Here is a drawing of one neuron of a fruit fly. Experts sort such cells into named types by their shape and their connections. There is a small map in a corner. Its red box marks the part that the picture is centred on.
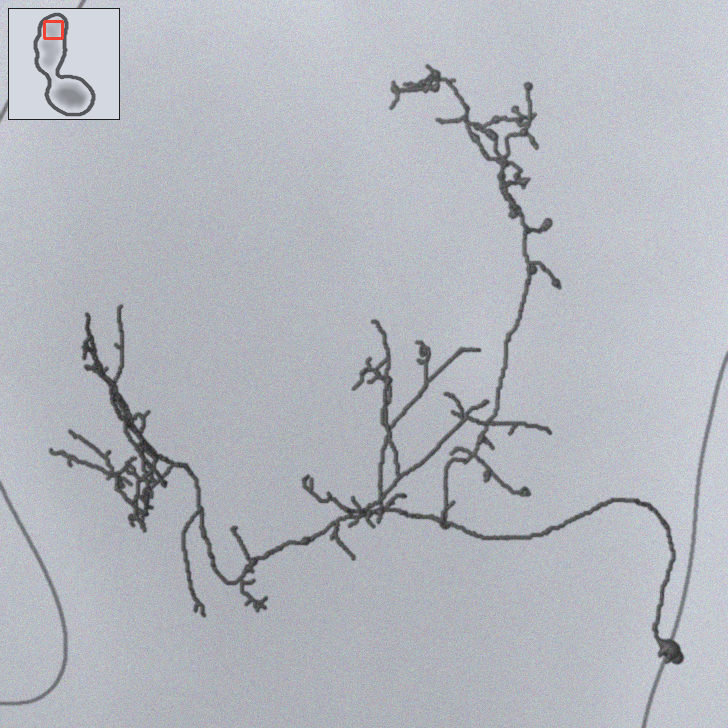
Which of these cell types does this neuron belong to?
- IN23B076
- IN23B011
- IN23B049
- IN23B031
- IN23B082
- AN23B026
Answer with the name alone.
IN23B076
